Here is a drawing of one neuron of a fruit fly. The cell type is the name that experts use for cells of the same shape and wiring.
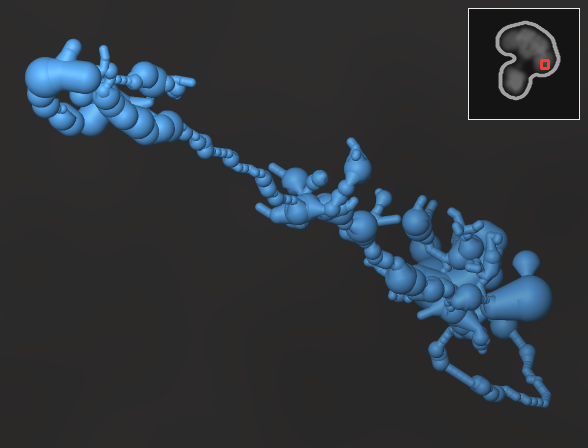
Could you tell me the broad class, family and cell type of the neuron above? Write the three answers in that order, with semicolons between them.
optic-lobe intrinsic neuron; Mi; Mi1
